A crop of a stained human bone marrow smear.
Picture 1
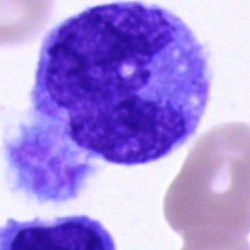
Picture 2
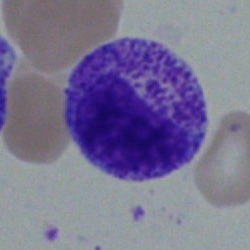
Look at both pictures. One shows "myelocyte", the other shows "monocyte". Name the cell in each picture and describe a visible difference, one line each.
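The cell in picture 1 is a monocyte. No distinct cytoplasmic granules are visible.
The cell in picture 2 is a myelocyte. The cytoplasm is packed with coarse dark purple granules.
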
